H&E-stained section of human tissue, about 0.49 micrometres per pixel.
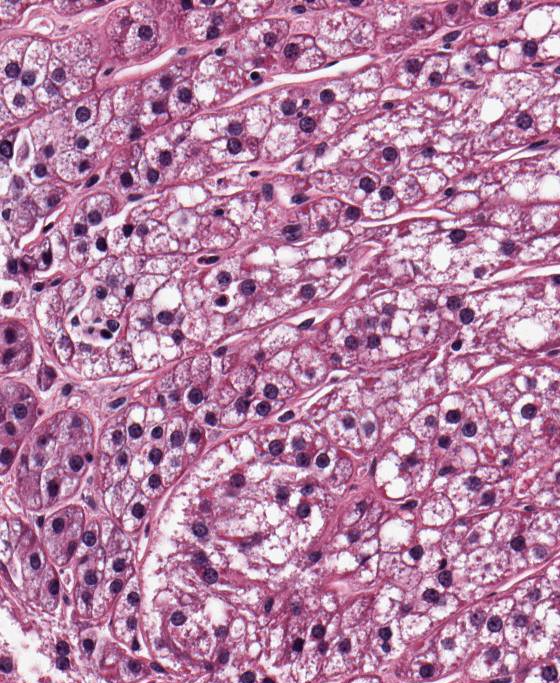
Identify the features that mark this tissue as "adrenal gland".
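Take the cells first: most have abundant pale cytoplasm that is finely vacuolated, with larger clear vacuoles scattered through it. Their nuclei are round, dark, fairly uniform in size and mostly central, and the borders between neighbouring cells are distinct. The thing worth setting against the adrenal gland is colour.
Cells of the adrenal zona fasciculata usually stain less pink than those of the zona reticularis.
Here the cells at the left edge are pinker and less vacuolated than those elsewhere, so the field shows a difference in paleness of that kind.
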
